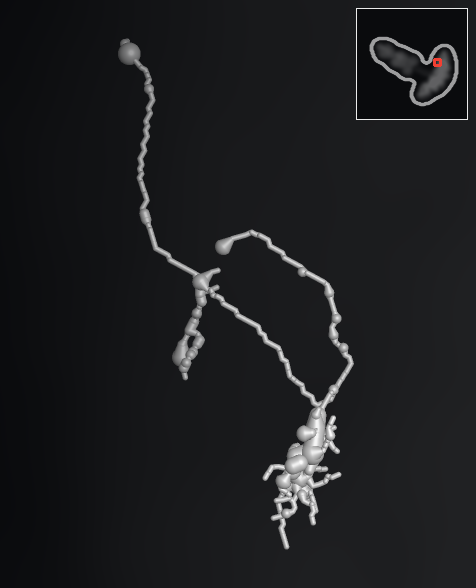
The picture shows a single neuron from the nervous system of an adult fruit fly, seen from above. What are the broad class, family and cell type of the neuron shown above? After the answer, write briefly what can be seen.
Its broad class is optic-lobe intrinsic neuron. The family is T. The cell type is T5c. It is in the brain and does not reach the nerve cord. The cell body is at the upper left of the picture.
